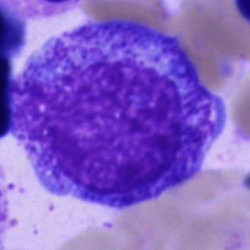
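Promyelocyte: the cell in the middle of this stained human bone marrow smear. Looking at its outline, I'd call it roughly round, though there is a small bulge on the right side. The chromatin seems finely stippled rather than coarsely clumped. The cytoplasm, as far as I can tell, is blue. I should note that the picture is slightly blurred.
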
